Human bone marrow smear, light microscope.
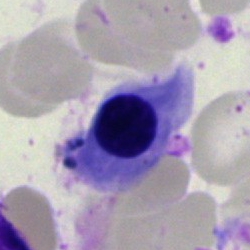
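Erythroblast in a stained human bone marrow smear, its nucleus set off-centre, nearer the left edge of the cell. The chromatin stains uniformly very dark purple. Abundant blue-violet cytoplasm tapers into a tail toward the upper right.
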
